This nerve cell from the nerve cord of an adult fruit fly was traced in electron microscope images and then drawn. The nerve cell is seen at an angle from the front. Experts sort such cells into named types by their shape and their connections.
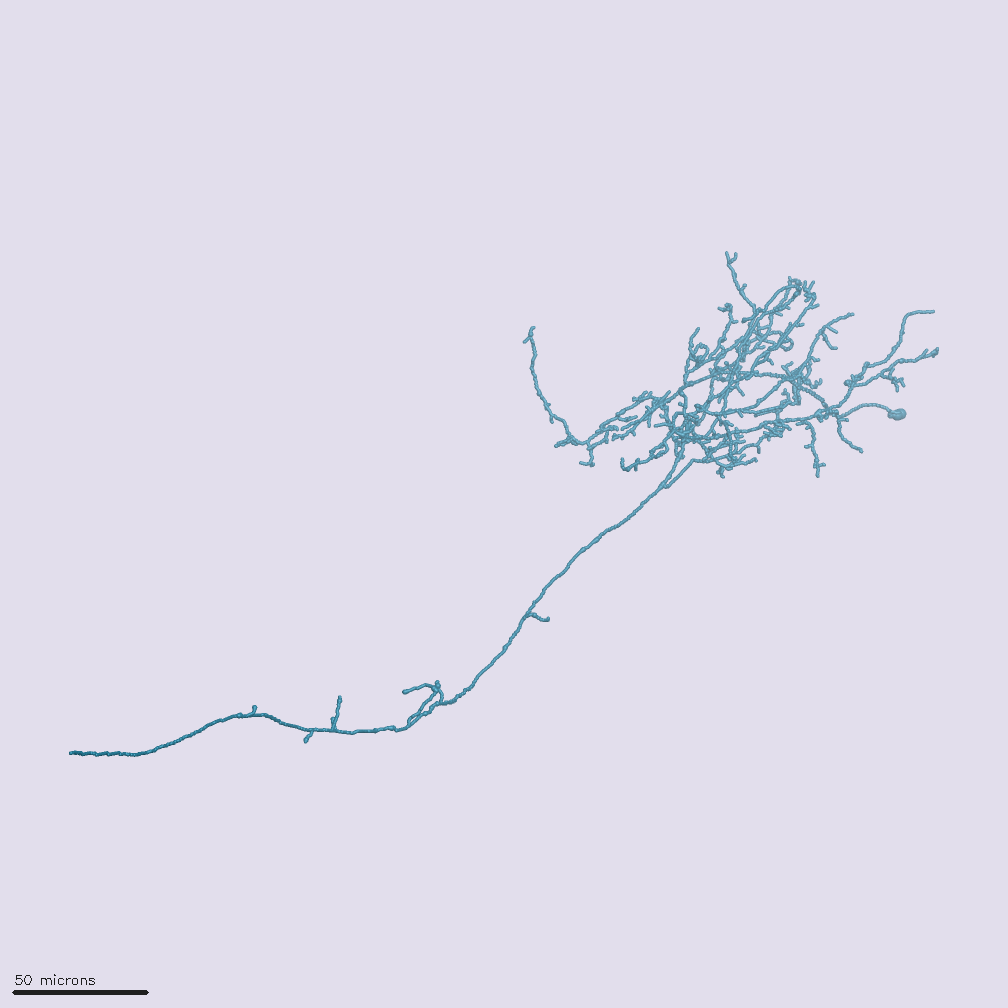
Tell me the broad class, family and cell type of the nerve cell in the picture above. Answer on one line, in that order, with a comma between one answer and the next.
ascending neuron, hemilineage 05B, AN05B059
